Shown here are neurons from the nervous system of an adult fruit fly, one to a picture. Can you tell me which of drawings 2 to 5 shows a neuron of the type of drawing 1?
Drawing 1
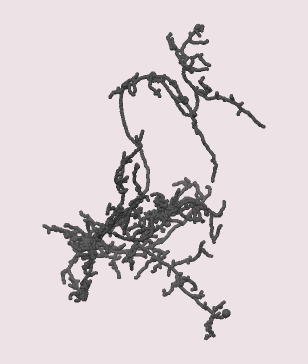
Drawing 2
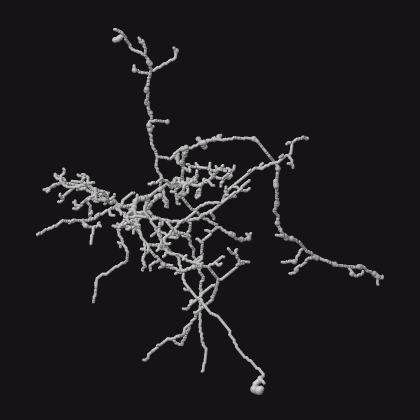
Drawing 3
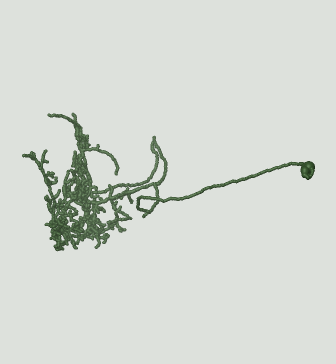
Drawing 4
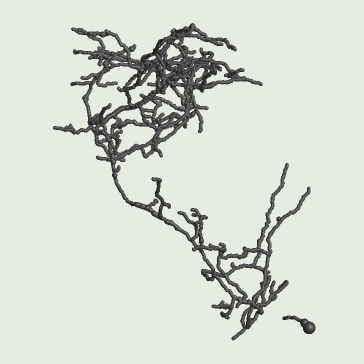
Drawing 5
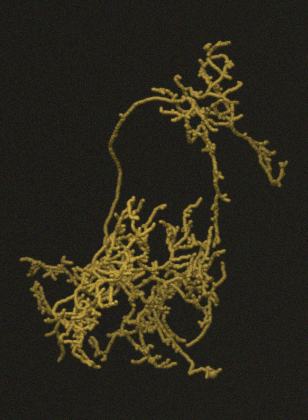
Drawing 5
